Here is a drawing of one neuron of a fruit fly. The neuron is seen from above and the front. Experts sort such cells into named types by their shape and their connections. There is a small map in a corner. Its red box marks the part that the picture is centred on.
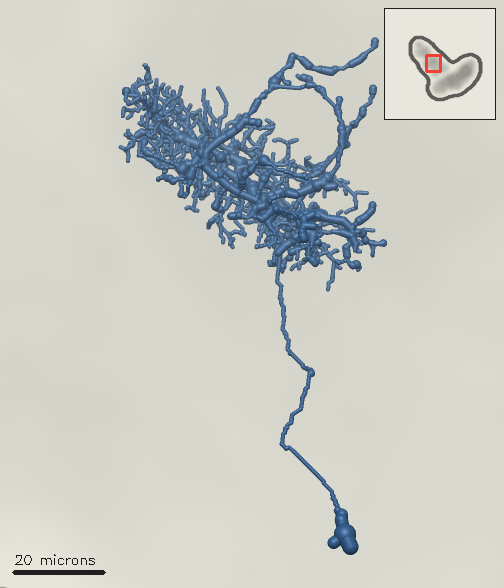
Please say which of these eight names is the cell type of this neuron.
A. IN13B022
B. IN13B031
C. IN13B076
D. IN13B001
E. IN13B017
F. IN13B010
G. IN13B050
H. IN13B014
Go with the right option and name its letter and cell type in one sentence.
The neuron takes the cell type IN13B014, listed as option H.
